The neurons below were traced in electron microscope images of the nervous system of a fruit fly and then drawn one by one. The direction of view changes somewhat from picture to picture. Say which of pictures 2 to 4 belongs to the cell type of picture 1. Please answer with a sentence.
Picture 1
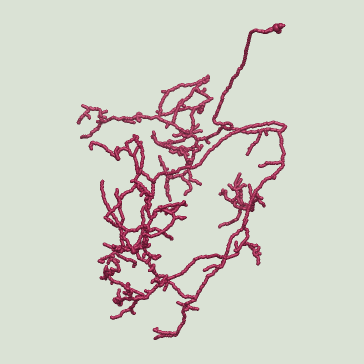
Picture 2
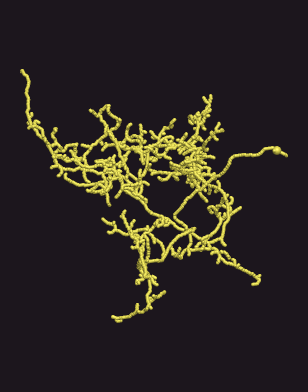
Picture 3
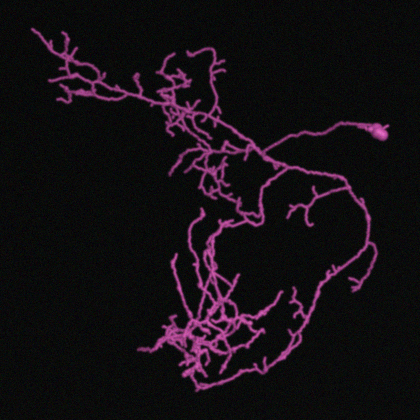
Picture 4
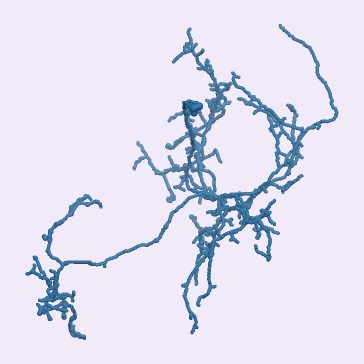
Picture 3 is of the same cell type.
